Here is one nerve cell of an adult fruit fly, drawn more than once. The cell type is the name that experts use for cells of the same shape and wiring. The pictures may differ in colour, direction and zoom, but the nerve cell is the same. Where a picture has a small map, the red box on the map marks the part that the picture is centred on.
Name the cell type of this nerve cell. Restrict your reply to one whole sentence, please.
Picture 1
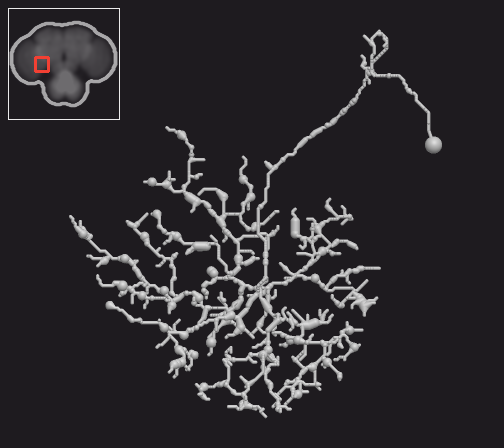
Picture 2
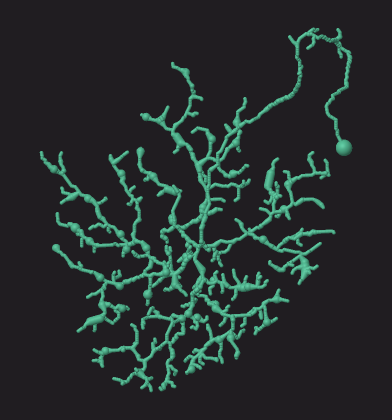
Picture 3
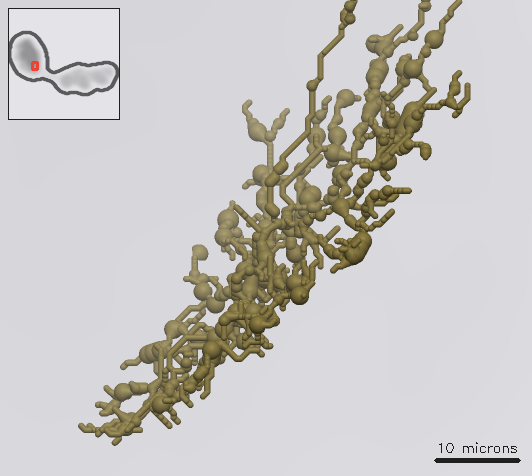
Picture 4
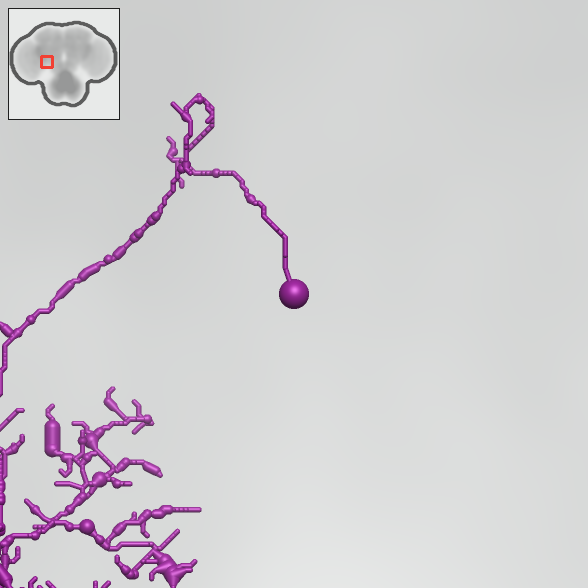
Classified by cell type, this nerve cell is Li15.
